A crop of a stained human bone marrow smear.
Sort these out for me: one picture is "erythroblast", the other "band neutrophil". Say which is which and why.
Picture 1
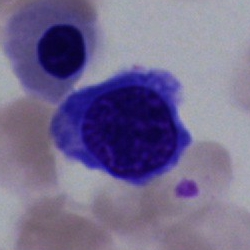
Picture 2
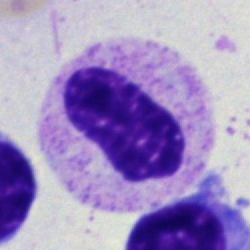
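Picture 1 shows an erythroblast, and picture 2 shows a band neutrophil. The erythroblast has an irregular outline, with bulging projections of cytoplasm along its edge. Its cytoplasm is deep blue and contains no visible granules.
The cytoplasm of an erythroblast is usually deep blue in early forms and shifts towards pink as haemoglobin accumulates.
The band neutrophil, by contrast, has an elongated nucleus that runs diagonally from upper left to lower right. Its chromatin is dark purple and densely stained, no nucleoli are visible, and the cytoplasm holds no vacuoles.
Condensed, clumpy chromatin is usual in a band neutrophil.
In picture 1 another nucleated cell, with paler grey-blue cytoplasm, lies to the upper left of the erythroblast, while in picture 2 parts of other nucleated cells appear at the left edge and lower right.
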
